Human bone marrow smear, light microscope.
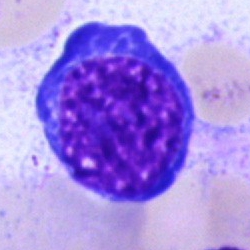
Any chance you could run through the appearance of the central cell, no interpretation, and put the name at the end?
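Start with the nucleus: it sits slightly off-centre, leaving the widest band of cytoplasm at the upper left. Now look at the chromatin, which is coarse and clumped into dark blocks with pale gaps between them. You won't find a distinct nucleolus, and the cytoplasm holds no granules. What you are looking at is an erythroblast.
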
